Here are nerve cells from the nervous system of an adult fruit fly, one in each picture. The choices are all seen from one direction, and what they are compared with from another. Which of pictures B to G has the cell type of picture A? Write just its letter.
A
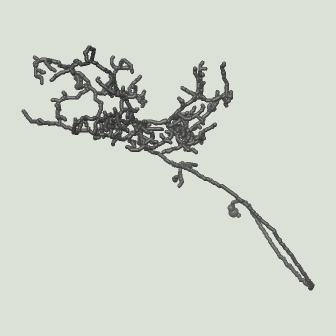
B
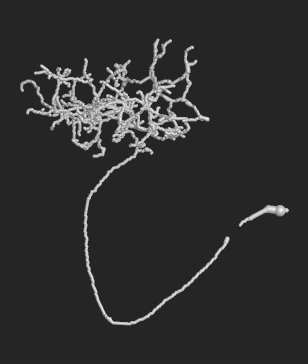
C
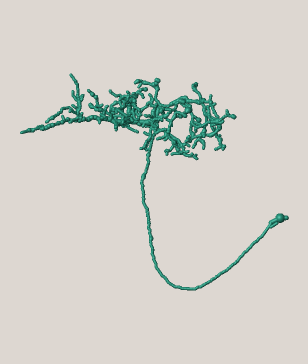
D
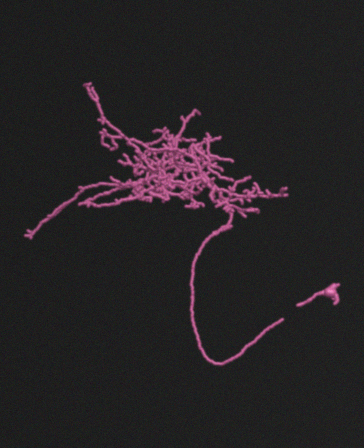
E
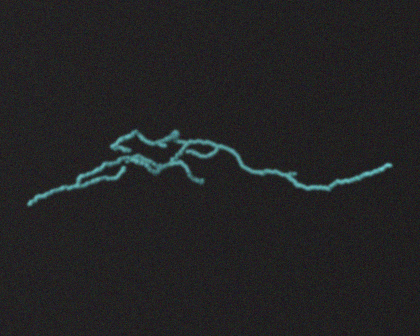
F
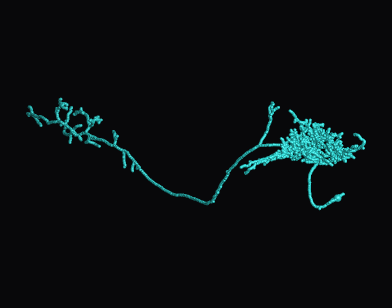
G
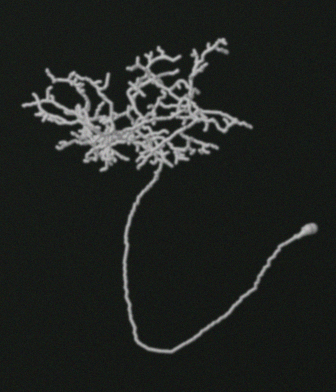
G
